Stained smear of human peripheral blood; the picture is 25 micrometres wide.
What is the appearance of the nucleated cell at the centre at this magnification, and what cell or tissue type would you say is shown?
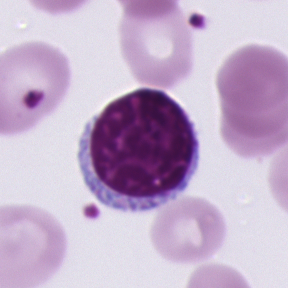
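Here the cell is about 11 micrometres across, with a round nucleus about 9 micrometres across filling about 80% of its area. The nucleus sits off-centre toward the top, almost reaching the upper edge. Its chromatin is dark purple and coarsely clumped. Around it runs a pale blue rim of cytoplasm, widest at the lower left. That one's a typical lymphocyte.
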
